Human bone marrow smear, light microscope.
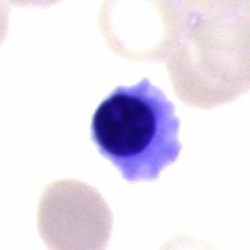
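Erythroblast, the central cell of a stained bone marrow smear. Its nucleus lies off-centre toward the left, with dense chromatin staining very dark purple, and the pale blue-violet cytoplasm forms a wider rim to the right of the nucleus than to the left.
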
